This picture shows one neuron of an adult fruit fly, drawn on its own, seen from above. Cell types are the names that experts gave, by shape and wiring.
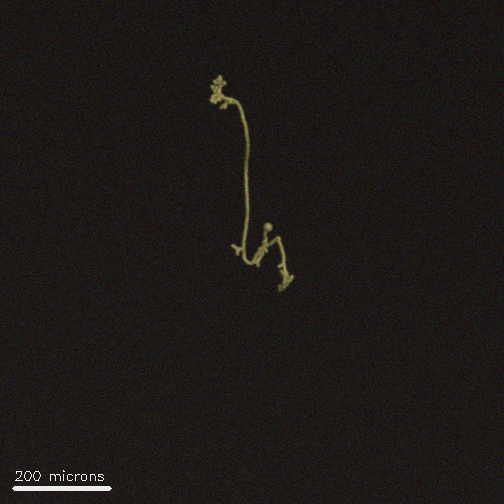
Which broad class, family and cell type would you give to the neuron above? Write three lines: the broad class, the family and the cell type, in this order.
ascending neuron
hemilineage 08B
AN08B111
